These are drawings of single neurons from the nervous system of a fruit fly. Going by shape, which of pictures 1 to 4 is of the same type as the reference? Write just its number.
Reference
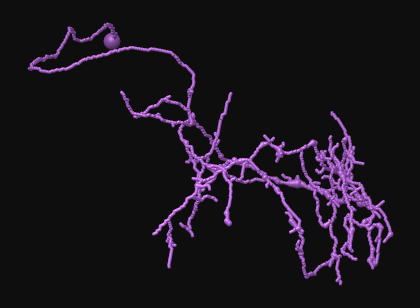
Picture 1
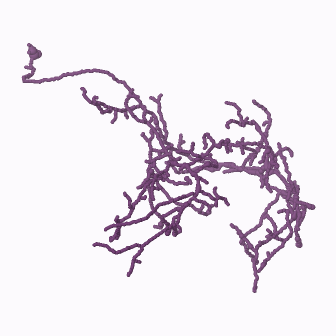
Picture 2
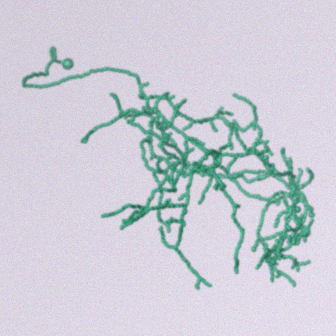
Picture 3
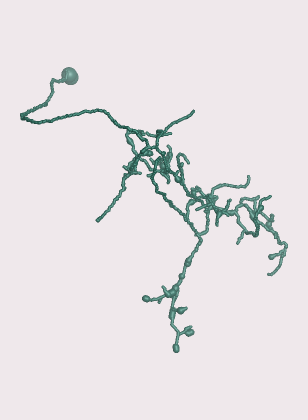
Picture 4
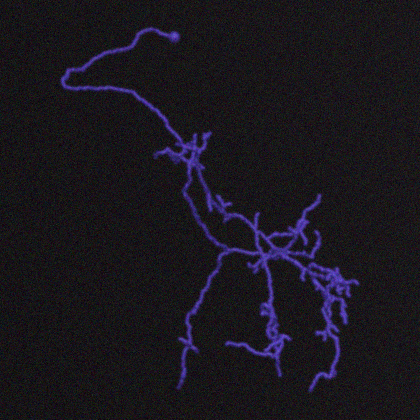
1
